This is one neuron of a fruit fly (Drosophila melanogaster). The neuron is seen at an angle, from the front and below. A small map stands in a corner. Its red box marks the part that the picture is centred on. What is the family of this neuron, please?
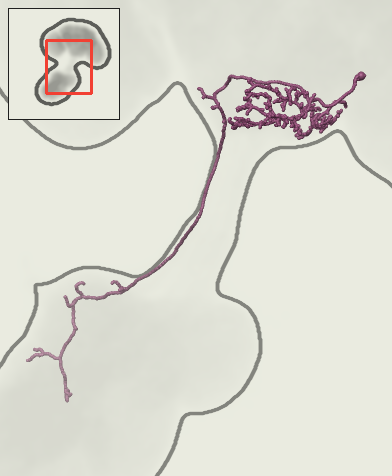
hemilineage MX7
